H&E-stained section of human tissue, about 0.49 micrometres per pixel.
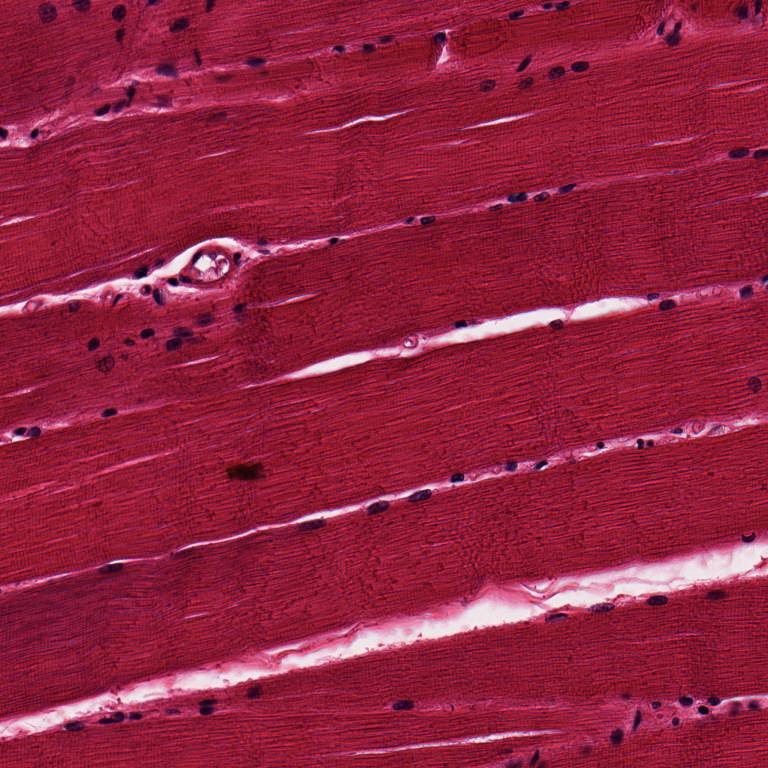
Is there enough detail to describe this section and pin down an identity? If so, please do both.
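Fine transverse cross-striations run along the length of each fibre. Elongated dark nuclei sit at the fibre edges, along the boundaries between neighbouring fibres. Throughout, the fibre cytoplasm stains a deep eosinophilic red. Left of centre, a small dark brown deposit lies within one fibre. This is skeletal muscle.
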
